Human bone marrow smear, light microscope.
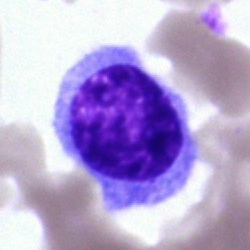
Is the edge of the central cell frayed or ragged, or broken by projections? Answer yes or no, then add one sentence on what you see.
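Yes. The cell outline is uneven, with a bulge at the lower edge.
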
